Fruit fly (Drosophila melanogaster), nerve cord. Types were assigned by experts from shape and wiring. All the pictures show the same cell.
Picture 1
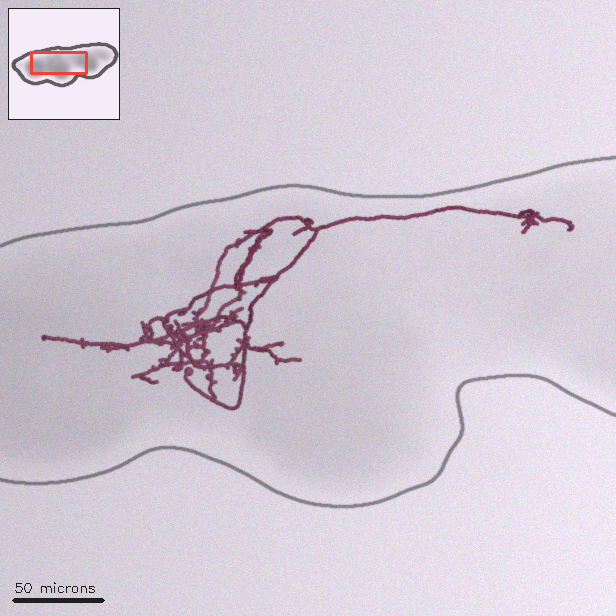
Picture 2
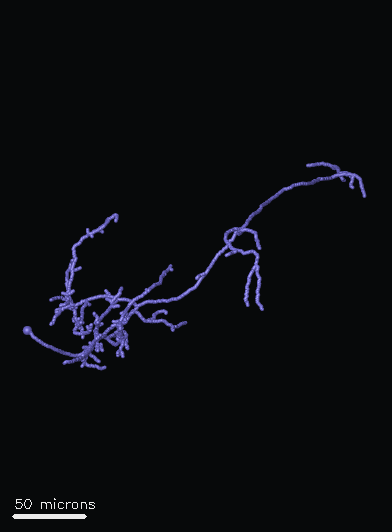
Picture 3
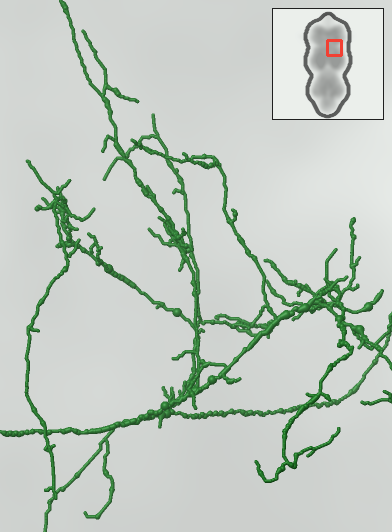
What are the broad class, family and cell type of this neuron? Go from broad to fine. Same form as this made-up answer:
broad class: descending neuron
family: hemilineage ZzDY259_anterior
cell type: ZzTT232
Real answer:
broad class: nerve-cord intrinsic neuron
family: hemilineage 08B
cell type: IN08B105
